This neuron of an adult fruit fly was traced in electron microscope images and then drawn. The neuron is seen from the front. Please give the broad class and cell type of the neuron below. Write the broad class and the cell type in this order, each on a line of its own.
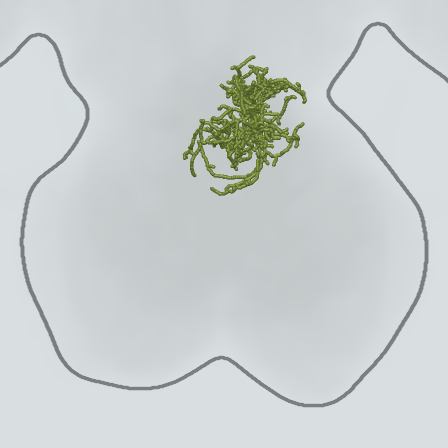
nerve-cord intrinsic neuron
INXXX267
